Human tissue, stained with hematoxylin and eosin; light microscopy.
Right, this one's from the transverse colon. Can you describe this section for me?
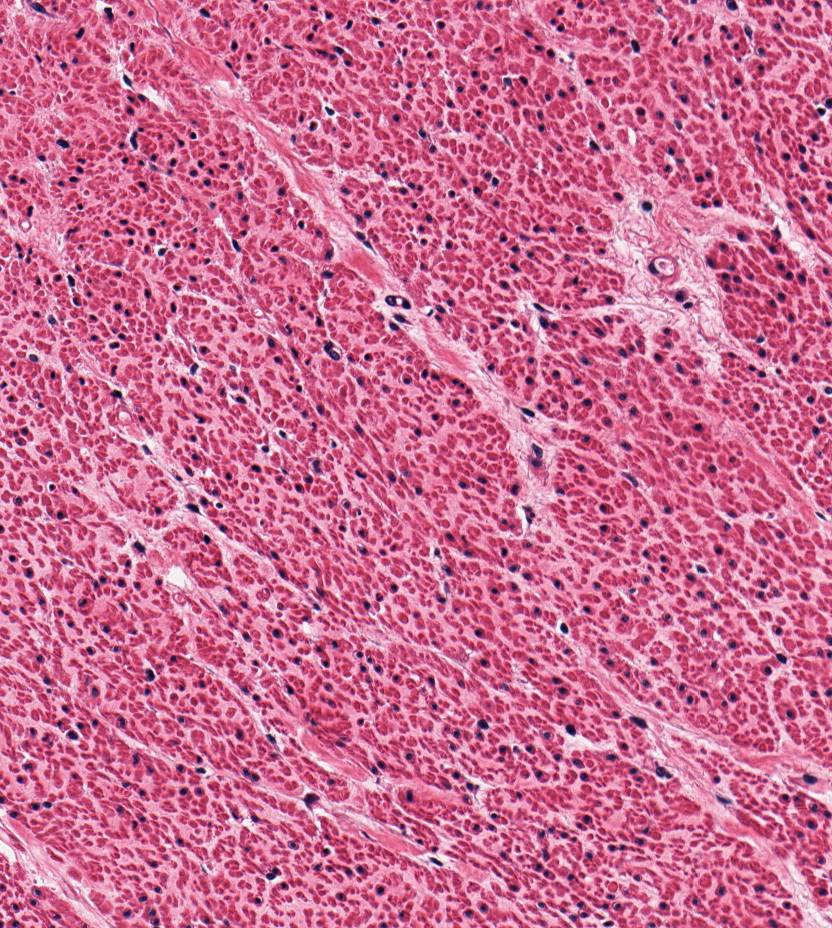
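Densely packed eosinophilic muscle fibres fill almost the entire field, most of them cut in cross section. Thin, pale pink septa of connective tissue run diagonally from upper left to lower right and divide the fibres into bundles. Small, round to oval, dark purple nuclei lie singly among the fibres. They are far fewer than the fibre profiles, so most profiles show no nucleus in this plane.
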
